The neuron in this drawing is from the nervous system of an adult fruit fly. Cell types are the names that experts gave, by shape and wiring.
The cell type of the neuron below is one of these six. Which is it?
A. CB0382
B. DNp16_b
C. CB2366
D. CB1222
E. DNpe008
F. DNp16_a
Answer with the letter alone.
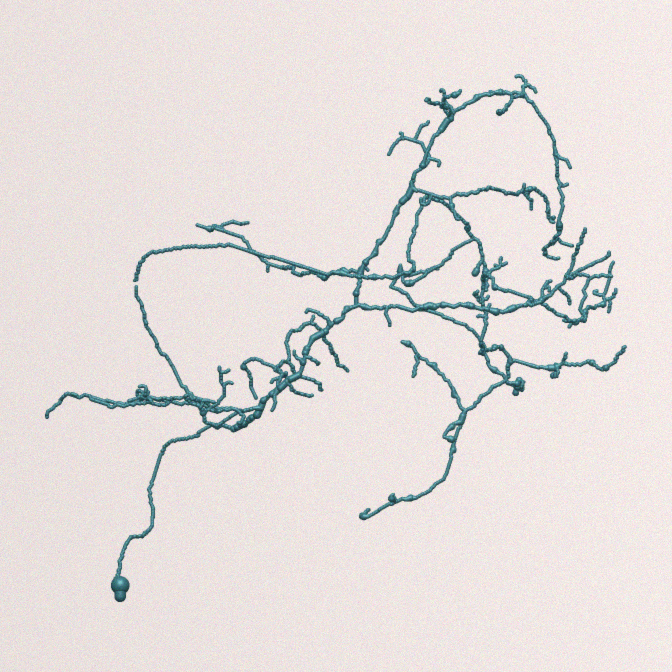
D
